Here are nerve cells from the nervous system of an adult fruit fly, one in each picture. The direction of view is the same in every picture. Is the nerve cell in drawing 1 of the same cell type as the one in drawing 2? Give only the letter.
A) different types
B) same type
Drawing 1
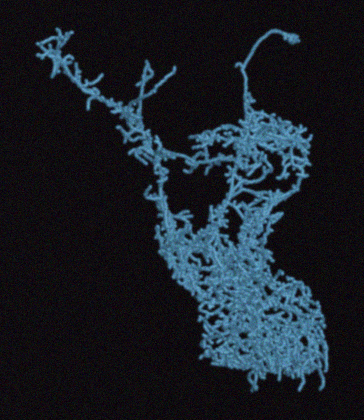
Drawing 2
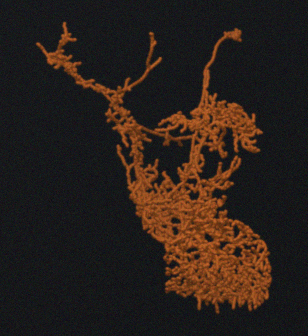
B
